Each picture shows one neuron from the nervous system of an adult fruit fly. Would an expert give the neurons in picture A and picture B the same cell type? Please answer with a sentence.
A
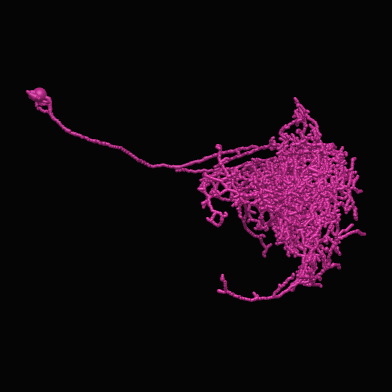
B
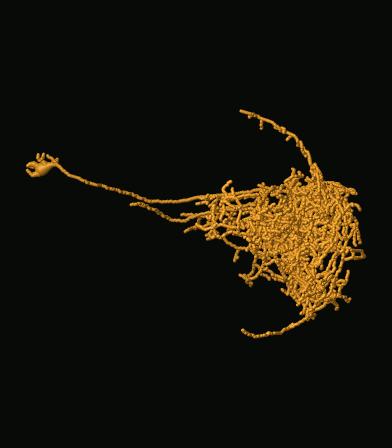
They are of the same cell type.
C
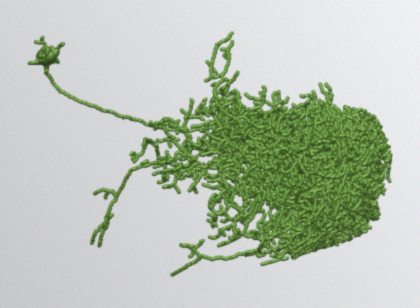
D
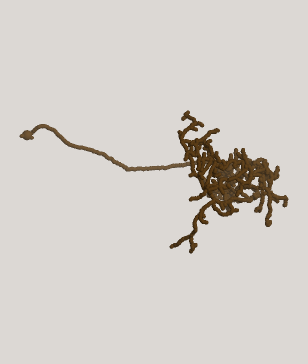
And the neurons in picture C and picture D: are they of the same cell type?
They are of different cell types.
